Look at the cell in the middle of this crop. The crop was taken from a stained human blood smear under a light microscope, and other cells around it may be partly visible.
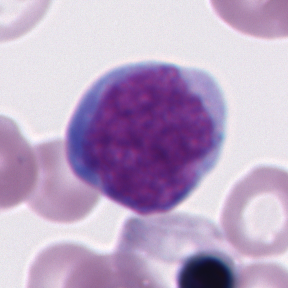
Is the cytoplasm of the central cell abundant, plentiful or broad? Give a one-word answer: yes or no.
No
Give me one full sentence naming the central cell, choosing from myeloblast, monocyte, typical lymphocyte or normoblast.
In the center of this field lies a myeloblast.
